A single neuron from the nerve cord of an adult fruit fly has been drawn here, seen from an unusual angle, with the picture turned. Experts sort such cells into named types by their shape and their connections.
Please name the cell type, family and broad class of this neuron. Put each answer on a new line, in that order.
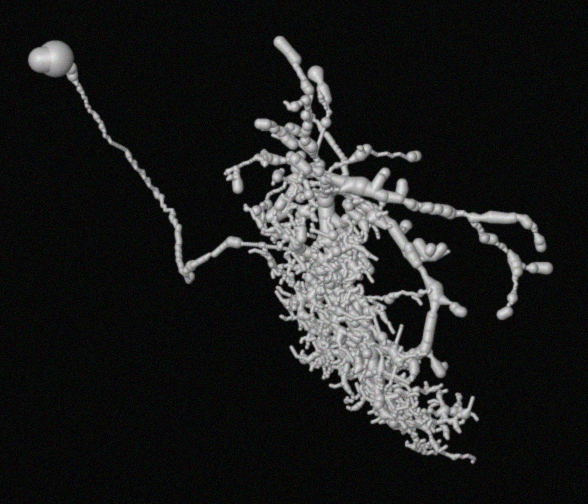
IN13B014
hemilineage 13B
nerve-cord intrinsic neuron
